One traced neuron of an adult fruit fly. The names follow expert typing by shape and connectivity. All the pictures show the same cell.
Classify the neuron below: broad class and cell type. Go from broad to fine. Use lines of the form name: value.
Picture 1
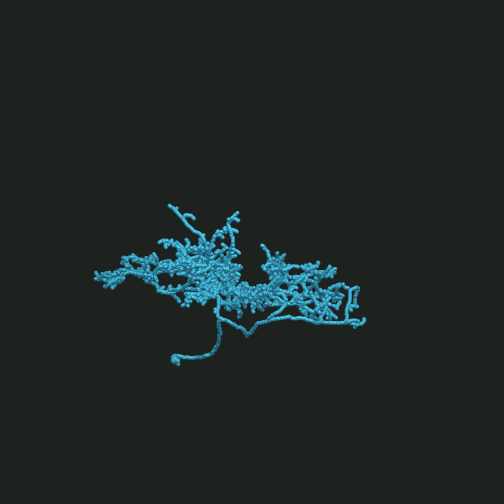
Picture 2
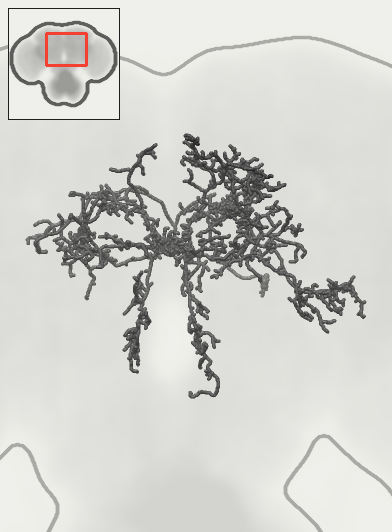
broad class: central-brain intrinsic neuron
cell type: IB114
